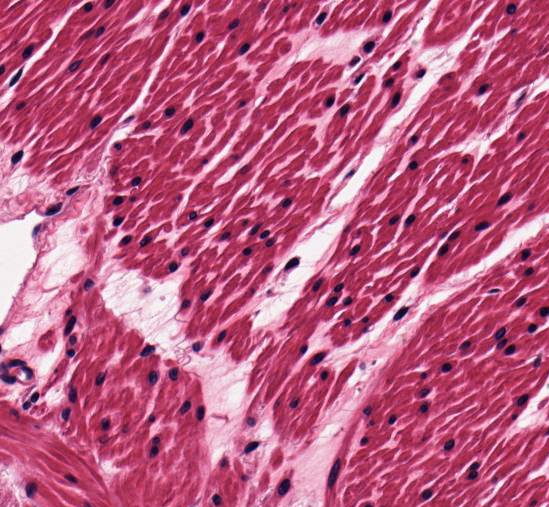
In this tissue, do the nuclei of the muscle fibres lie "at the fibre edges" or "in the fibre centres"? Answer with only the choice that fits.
In the fibre centres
